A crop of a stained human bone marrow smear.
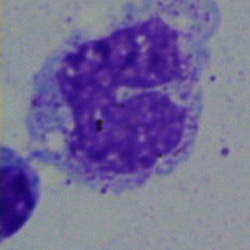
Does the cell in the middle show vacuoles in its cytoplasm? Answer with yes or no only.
Yes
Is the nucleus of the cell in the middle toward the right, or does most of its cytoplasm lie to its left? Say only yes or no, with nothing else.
Yes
